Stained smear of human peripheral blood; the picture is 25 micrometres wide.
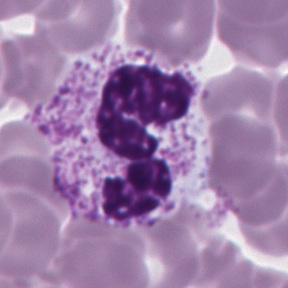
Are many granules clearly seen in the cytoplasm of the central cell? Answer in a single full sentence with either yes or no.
Yes, granules are visible in large numbers in its cytoplasm.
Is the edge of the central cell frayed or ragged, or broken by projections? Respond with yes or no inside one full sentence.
Yes, it is a rough outline that this cell has.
